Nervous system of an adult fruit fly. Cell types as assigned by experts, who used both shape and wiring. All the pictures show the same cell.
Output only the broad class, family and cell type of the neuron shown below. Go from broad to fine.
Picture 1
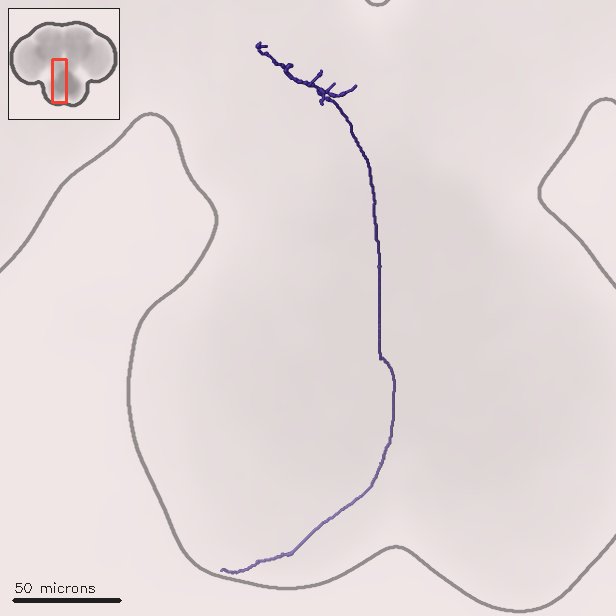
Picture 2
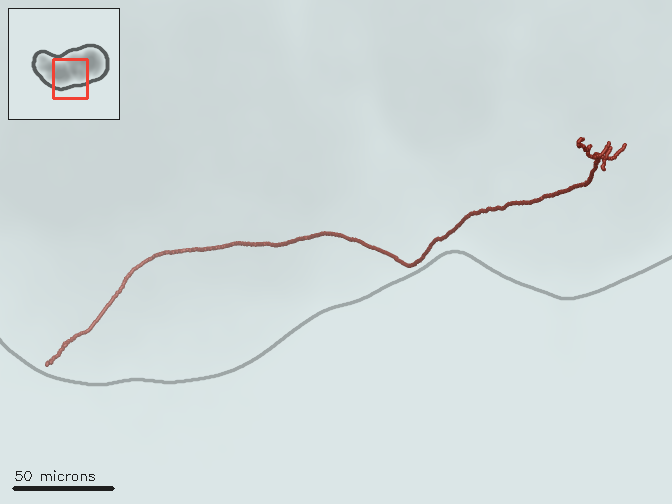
sensory neuron ascending to the brain; class gustatory; LgAG2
